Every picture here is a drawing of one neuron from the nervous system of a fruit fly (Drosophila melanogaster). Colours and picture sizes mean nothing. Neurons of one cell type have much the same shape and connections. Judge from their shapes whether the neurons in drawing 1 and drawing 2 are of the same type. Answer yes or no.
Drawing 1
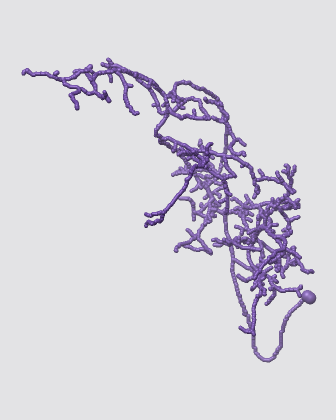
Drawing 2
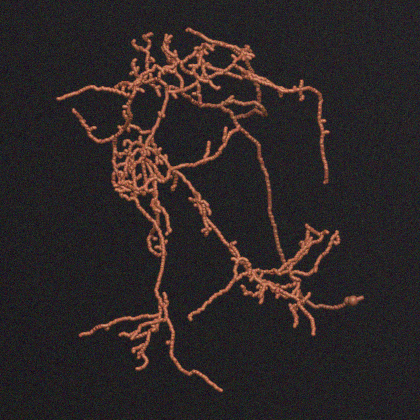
no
